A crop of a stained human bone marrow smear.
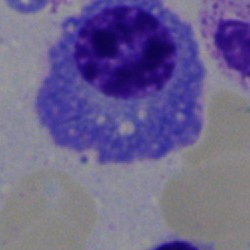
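Plasma cell, stained bone marrow smear. First, dark purple chromatin lies in coarse clumps, with paler patches between them. Second, abundant blue cytoplasm forms a broad area below the nucleus. Third, several small clear vacuoles sit in that cytoplasm.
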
